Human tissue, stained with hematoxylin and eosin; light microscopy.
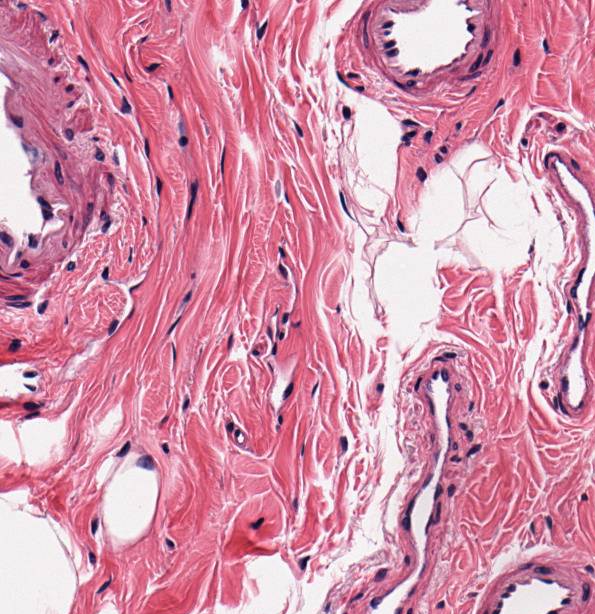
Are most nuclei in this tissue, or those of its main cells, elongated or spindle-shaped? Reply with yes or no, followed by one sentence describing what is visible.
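Yes. The nuclei scattered among the bundles are dark, elongated and spindle-shaped.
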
